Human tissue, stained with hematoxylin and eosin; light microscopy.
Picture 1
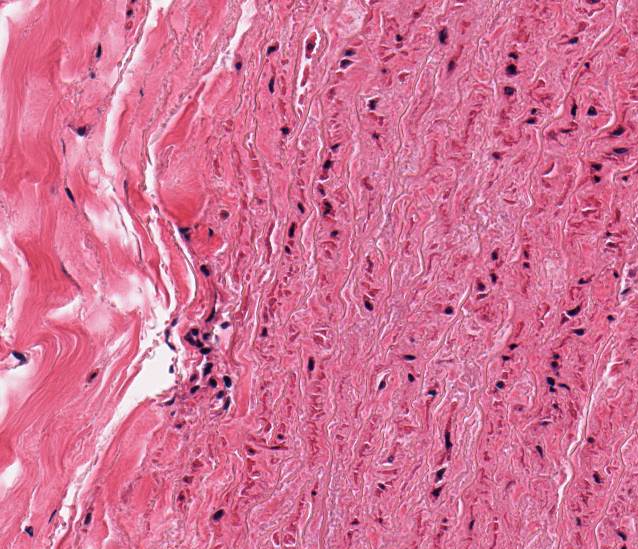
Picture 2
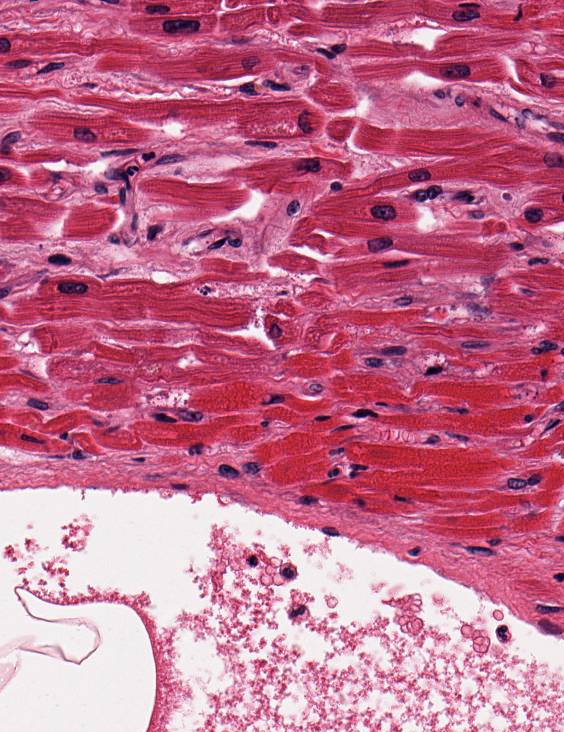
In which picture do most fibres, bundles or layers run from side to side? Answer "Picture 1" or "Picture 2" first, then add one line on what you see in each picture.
Picture 2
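Picture 1: In the right area, thin wavy fibres run mainly from top to bottom.
Picture 2: The cardiac muscle fibres run roughly horizontally across the field.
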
